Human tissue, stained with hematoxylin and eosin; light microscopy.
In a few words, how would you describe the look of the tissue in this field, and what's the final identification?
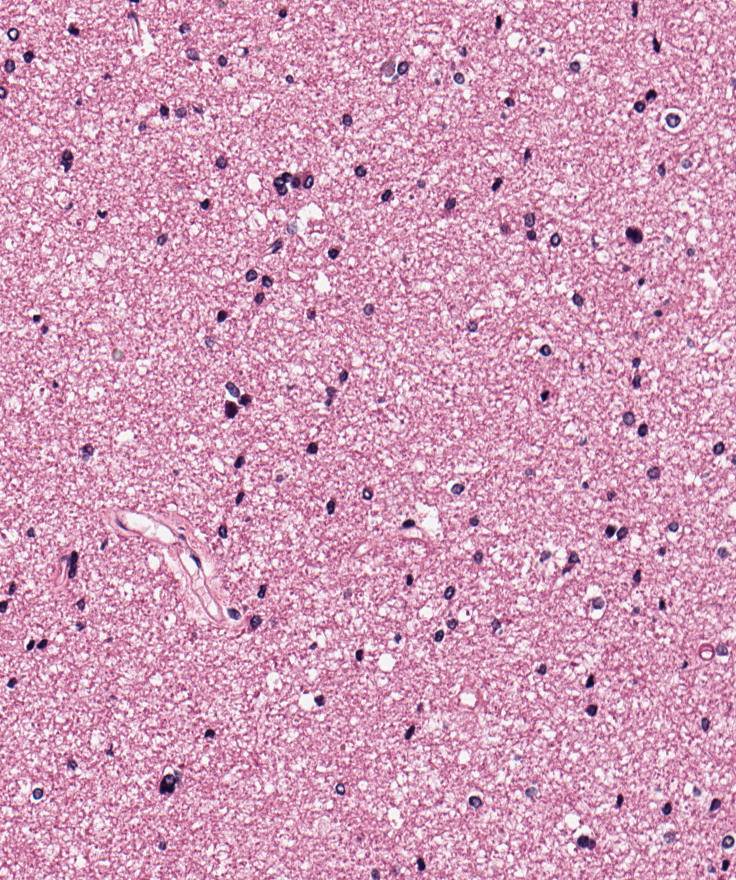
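Throughout the field there is a pink, finely fibrillary meshwork with no organised units such as glands or lobules. Most nuclei are small, round and darkly stained, and some of them lie within a narrow clear halo rather than visible pink cytoplasm. One thin-walled small vessel runs obliquely through the lower left part of the field. The tissue is cerebral cortex.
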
